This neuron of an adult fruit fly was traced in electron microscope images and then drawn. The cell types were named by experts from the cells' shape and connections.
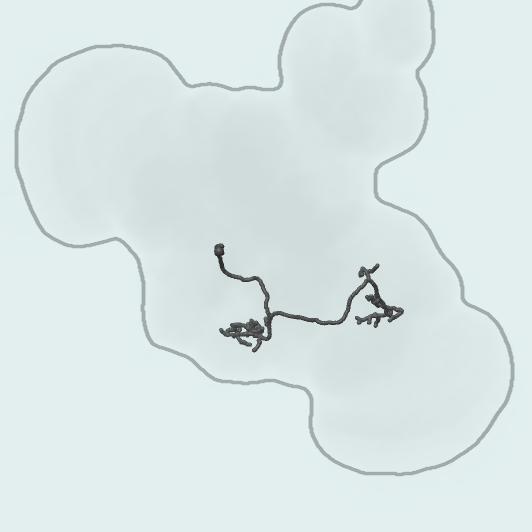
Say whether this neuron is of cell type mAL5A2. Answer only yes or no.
yes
